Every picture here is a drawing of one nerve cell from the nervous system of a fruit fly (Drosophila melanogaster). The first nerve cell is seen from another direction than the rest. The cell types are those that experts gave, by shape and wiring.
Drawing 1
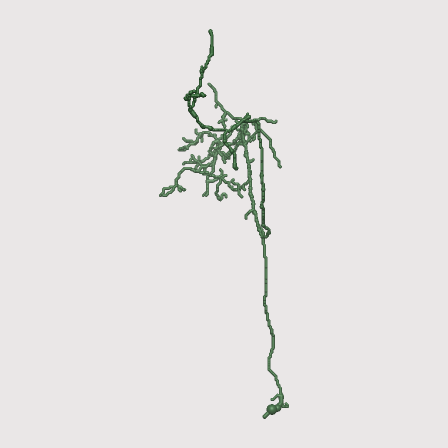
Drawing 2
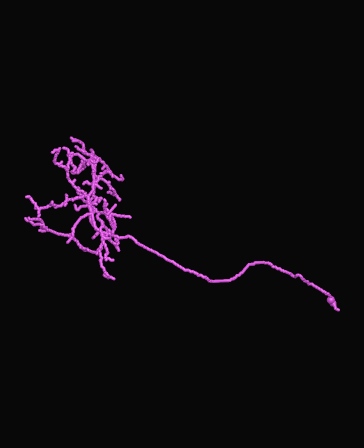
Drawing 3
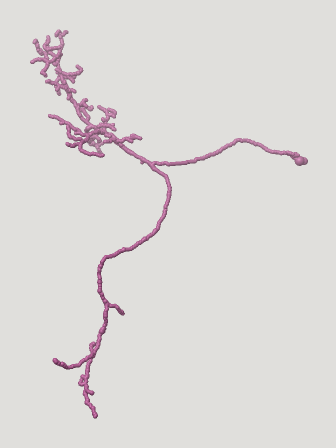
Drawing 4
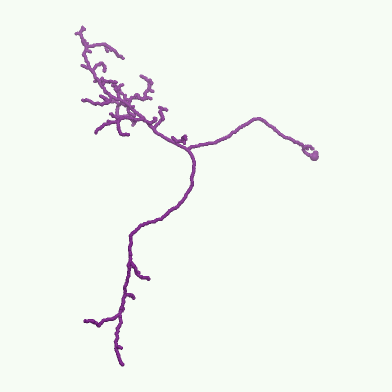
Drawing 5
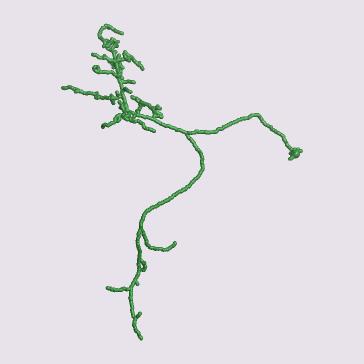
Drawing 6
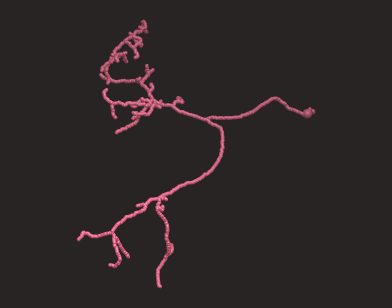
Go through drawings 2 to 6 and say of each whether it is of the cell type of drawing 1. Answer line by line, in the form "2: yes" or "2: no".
2: no
3: yes
4: yes
5: yes
6: yes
